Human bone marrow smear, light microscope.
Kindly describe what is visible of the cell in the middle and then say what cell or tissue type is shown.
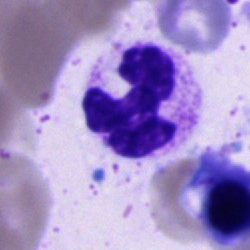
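Look at the nucleus: a curved, lobed mass, deeply notched, the notch opening toward the upper left. Its chromatin is dense, dark purple and coarsely clumped. Pale pinkish-lilac cytoplasm sits mostly to its right, scattered with fine pinkish-violet granules. That's a segmented neutrophil.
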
